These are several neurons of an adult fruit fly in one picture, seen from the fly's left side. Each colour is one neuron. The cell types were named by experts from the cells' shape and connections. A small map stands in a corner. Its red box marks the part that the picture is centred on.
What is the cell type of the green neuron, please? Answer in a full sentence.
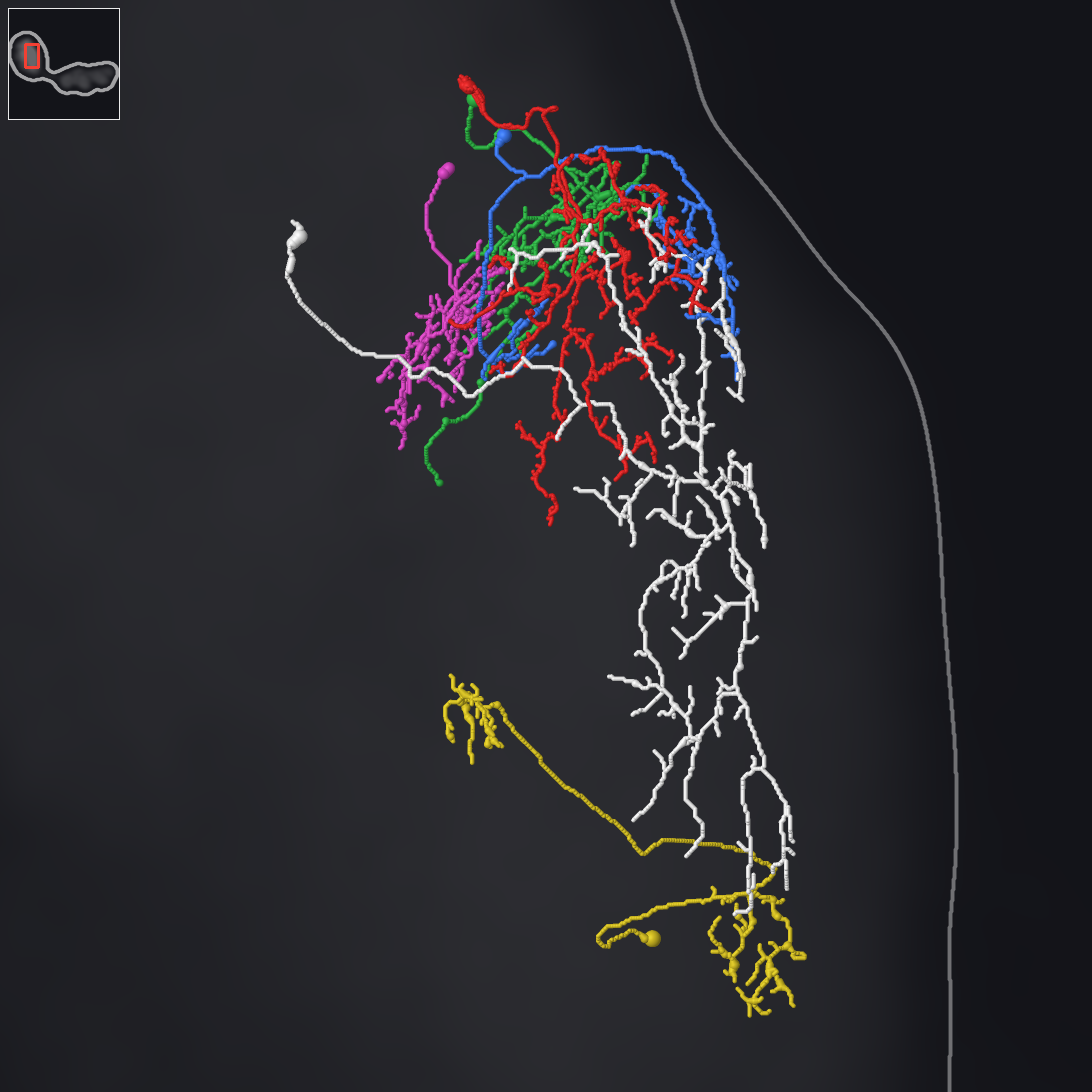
The cell type is Cm6.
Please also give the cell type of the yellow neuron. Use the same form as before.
The cell type is Tm34.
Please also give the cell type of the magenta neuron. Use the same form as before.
The cell type is Cm5.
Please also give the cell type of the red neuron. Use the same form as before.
The cell type is Cm22.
